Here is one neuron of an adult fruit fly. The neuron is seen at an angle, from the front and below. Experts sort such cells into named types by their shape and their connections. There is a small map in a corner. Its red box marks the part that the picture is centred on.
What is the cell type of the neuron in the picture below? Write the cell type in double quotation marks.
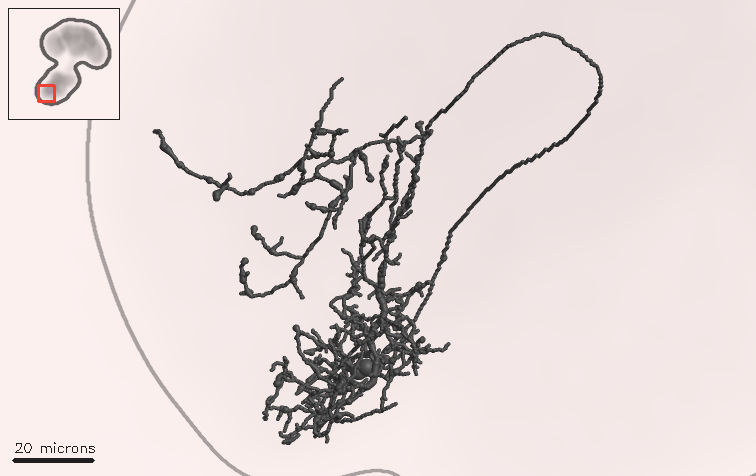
"IN12B036"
